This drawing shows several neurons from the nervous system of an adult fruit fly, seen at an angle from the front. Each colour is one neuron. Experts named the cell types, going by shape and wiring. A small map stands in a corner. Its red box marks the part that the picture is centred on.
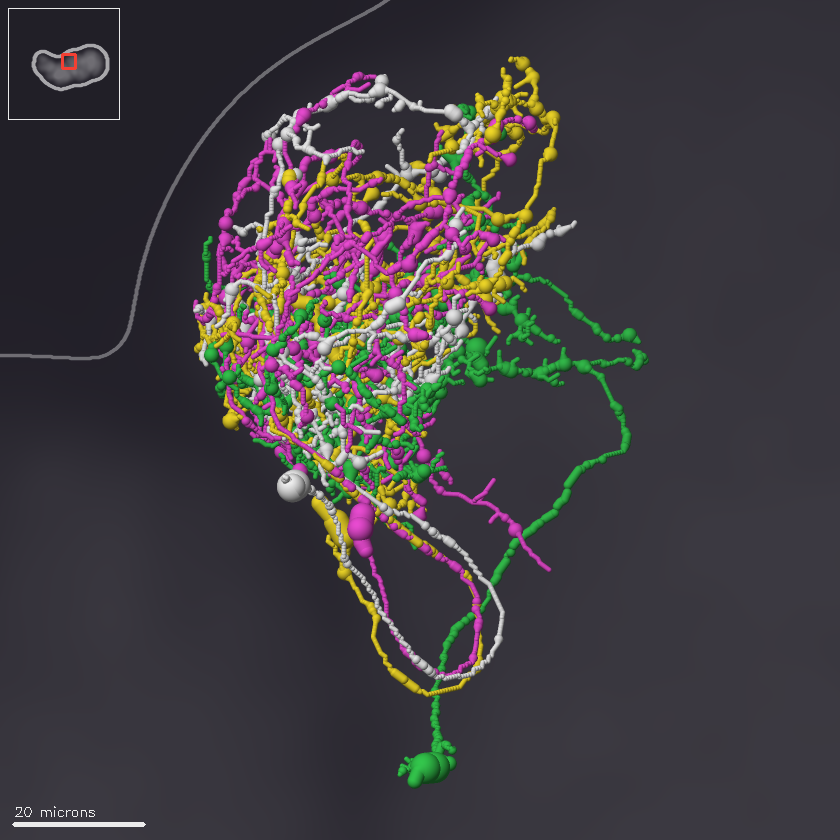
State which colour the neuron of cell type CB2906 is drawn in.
white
